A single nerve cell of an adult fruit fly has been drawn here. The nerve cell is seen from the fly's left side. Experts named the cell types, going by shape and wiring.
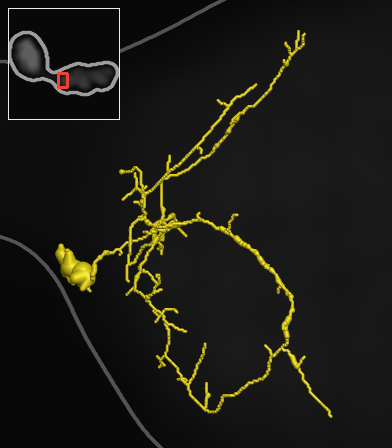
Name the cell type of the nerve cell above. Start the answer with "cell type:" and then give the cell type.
cell type: Ta depressor MN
